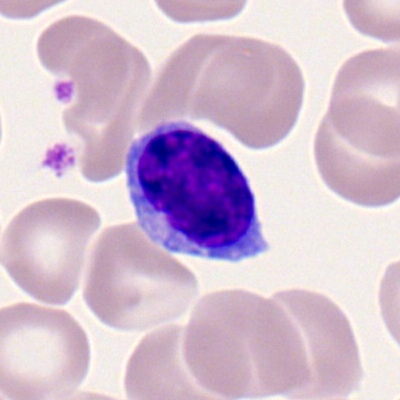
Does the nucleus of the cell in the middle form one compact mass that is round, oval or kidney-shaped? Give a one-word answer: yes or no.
Yes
